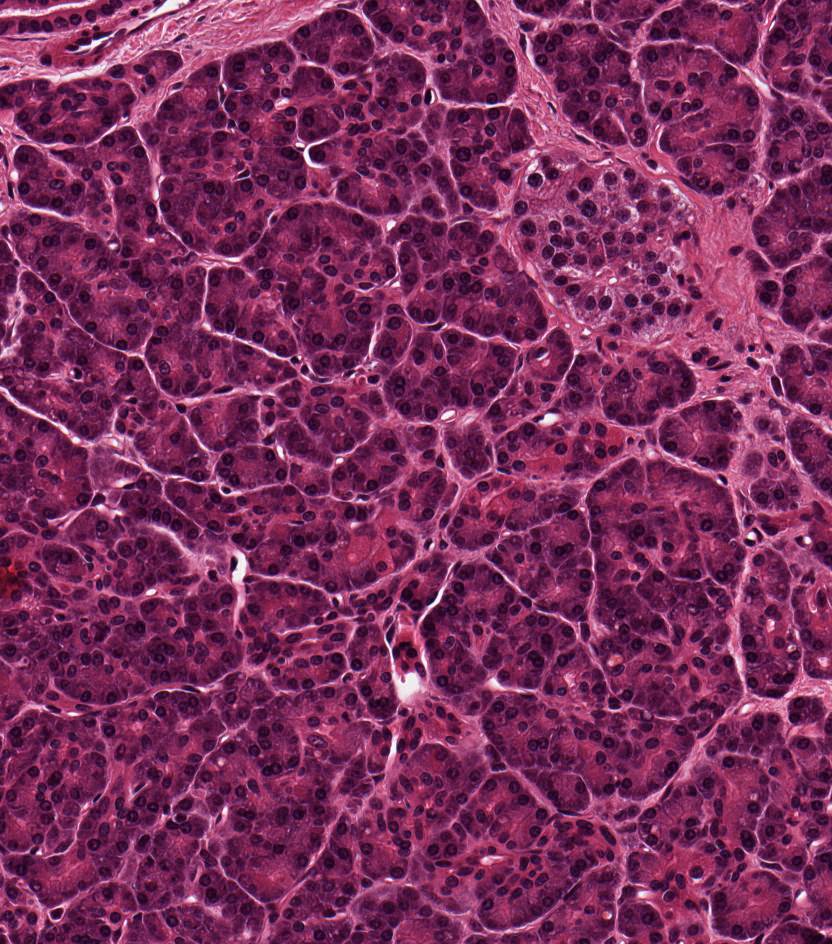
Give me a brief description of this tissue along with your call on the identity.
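Thin pale connective tissue strands divide the field into many small rounded glandular clusters. These form acini of pyramidal cells with deeply stained purple-pink cytoplasm, barely visible central lumens, and round, uniform nuclei at the base, toward each acinus's outer edge. Upper right: a single paler-staining islet. The tissue is pancreas.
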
